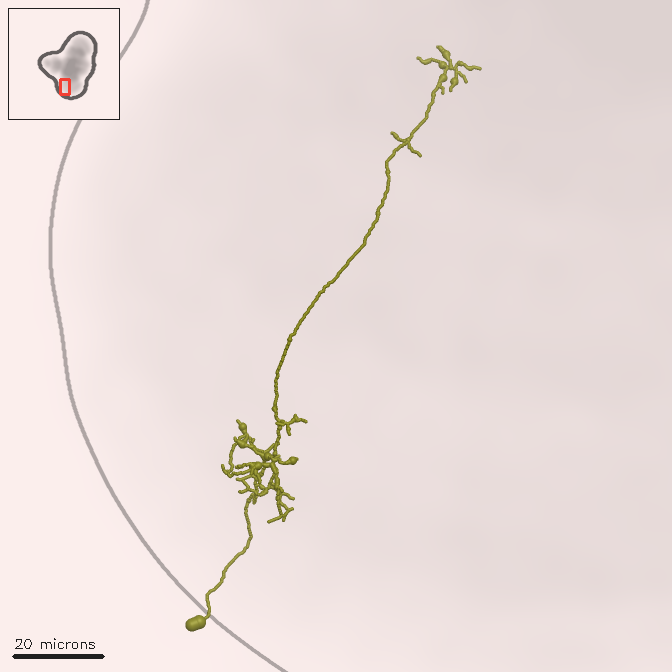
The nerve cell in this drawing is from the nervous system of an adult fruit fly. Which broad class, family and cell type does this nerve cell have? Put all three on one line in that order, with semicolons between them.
optic-lobe intrinsic neuron; Tm; Tm5b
